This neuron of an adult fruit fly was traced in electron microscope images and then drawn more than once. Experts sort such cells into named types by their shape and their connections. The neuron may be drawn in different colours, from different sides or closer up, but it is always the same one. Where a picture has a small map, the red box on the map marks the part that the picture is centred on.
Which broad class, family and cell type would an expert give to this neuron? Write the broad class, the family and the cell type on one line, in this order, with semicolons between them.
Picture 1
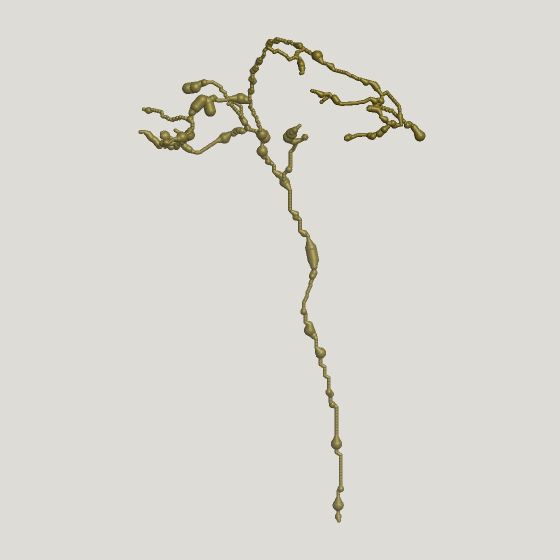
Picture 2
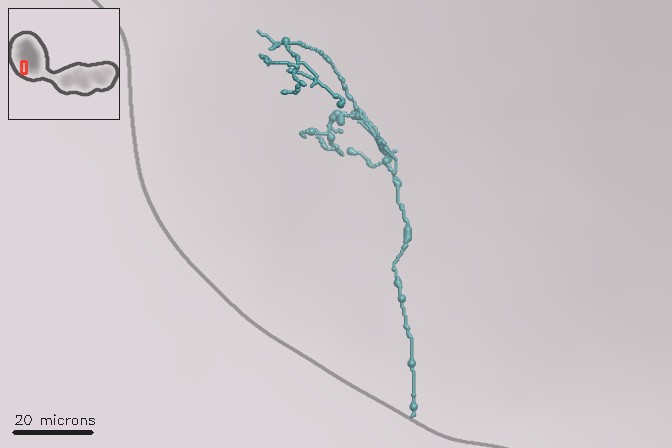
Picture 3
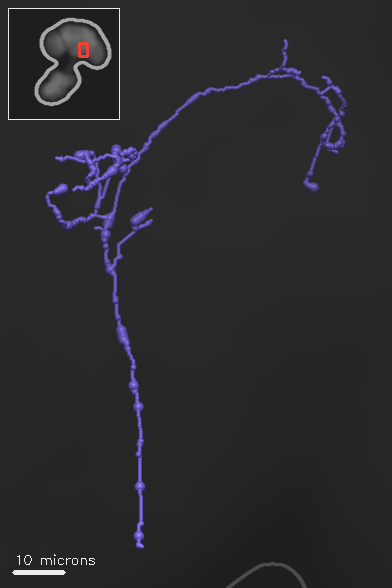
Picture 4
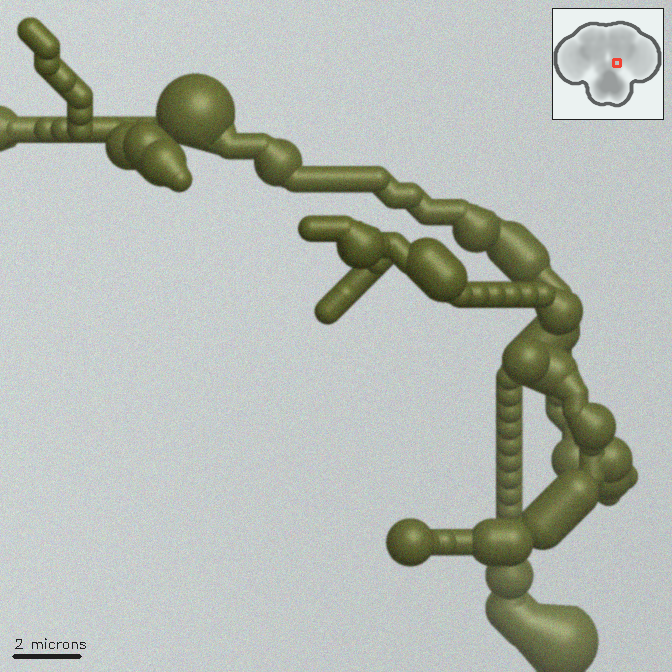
sensory neuron entering the brain; class gustatory; LB1e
